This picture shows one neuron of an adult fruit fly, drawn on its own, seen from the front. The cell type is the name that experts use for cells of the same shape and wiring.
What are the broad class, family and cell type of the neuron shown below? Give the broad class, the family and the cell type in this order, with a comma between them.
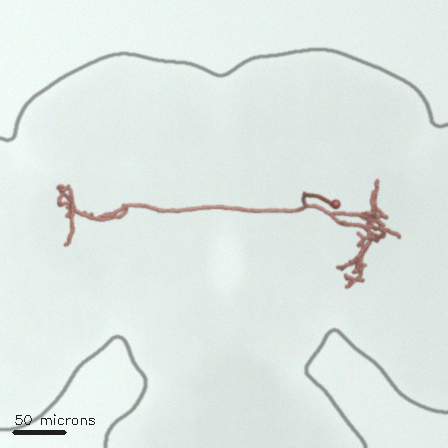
central-brain intrinsic neuron, hemilineage VLPa2, PVLP033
